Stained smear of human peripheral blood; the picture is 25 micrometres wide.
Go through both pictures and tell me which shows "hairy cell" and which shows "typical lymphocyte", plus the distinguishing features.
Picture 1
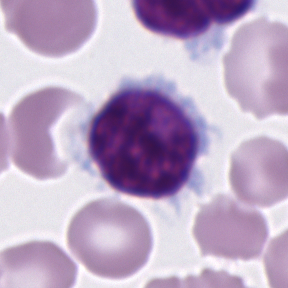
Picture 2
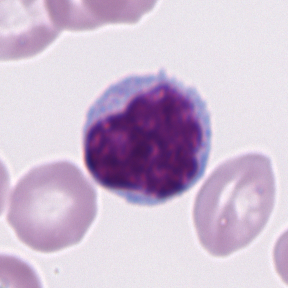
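The hairy cell is in picture 1, and picture 2 is the typical lymphocyte. The main thing to look at is the edge: fine hair-like projections fringe the hairy cell around most of its circumference, whereas the lymphocyte's outline is roughly round, with just a small tag of cytoplasm projecting from the top.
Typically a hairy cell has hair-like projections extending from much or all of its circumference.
The chromatin is dark purple in both, dense in the hairy cell and coarsely clumped in the lymphocyte.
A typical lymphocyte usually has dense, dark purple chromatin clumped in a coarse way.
Both have pale blue cytoplasm as well. The lymphocyte is about 12 micrometres across, its nucleus fills about 70% of the cell's area, and the upper border of that nucleus has a shallow indentation. The hairy cell shows no nucleolus and no granules, and the lymphocyte has no vacuoles.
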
